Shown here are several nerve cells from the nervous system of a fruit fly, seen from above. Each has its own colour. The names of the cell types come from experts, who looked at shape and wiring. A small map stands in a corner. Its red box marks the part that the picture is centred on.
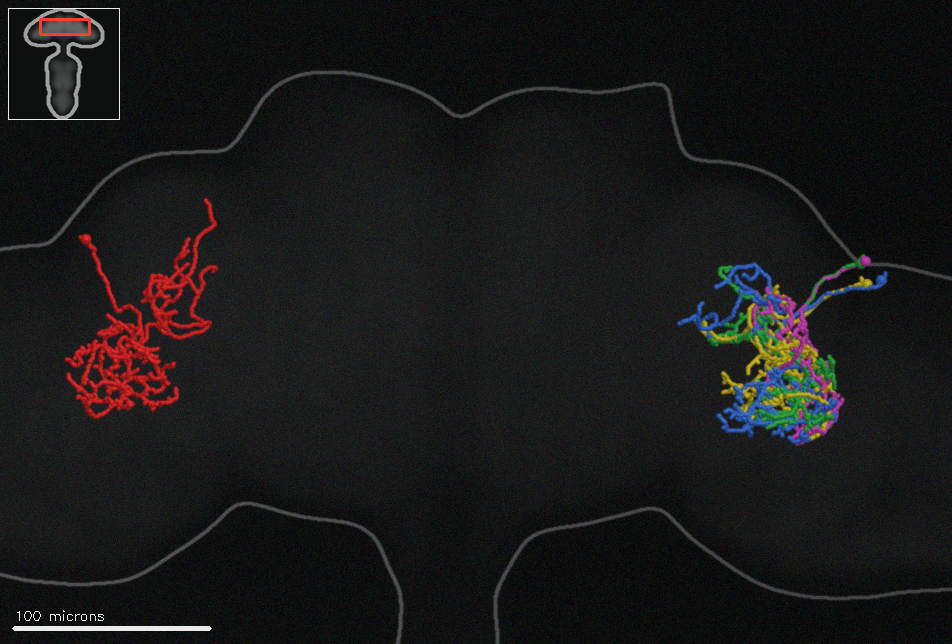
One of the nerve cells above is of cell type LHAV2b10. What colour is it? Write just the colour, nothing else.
magenta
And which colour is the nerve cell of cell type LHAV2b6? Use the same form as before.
blue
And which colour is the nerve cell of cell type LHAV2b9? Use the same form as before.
red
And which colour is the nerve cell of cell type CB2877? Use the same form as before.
green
